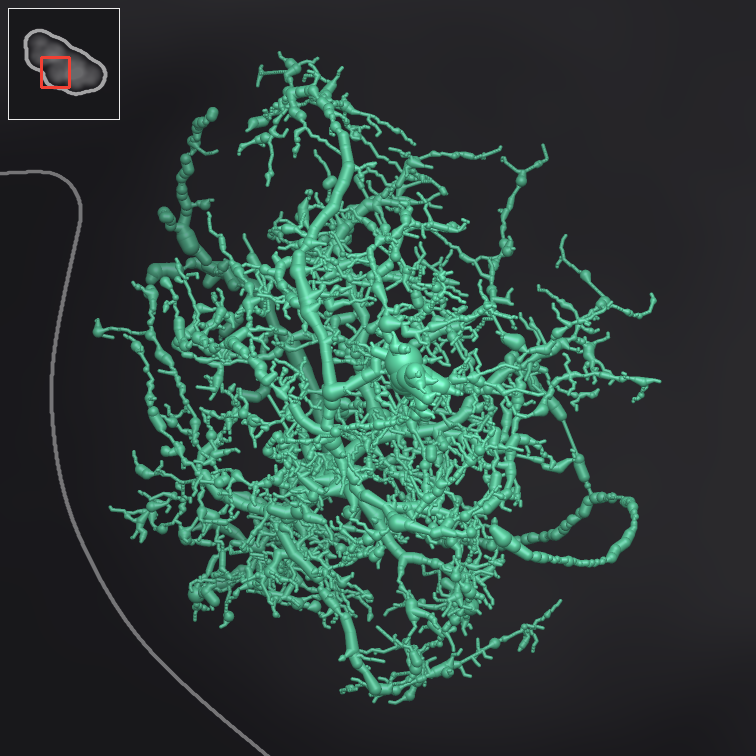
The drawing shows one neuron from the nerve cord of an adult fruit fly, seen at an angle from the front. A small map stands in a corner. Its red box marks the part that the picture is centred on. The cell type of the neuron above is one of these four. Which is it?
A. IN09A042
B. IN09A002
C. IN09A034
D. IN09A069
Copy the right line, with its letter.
B. IN09A002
